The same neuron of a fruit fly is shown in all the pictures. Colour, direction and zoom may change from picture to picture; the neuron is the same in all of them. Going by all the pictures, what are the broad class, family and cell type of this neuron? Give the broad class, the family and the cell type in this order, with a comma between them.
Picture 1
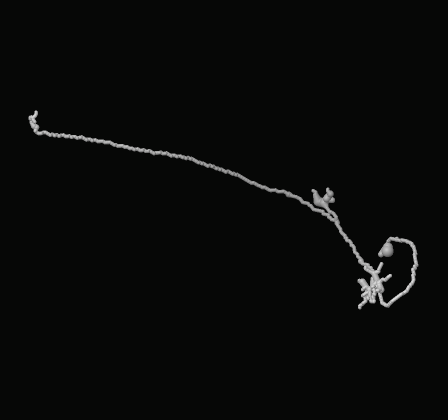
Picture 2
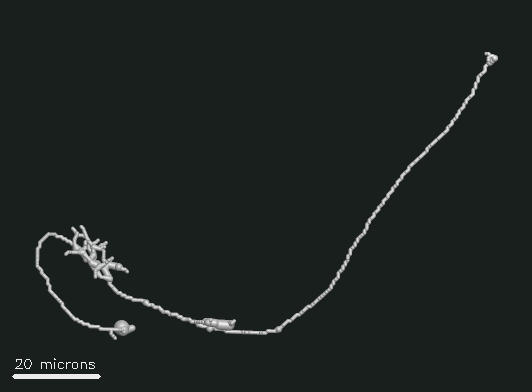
optic-lobe intrinsic neuron, Tm, Tm1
